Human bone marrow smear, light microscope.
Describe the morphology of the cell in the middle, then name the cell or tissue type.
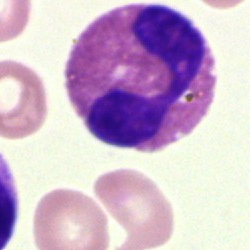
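Chromatin first: dark purple and condensed. Cytoplasm next: abundant and pinkish-lilac, with fine granules giving all of it a grainy texture. One further point: a small dark brown speck lies in the cytoplasm just to the right of the nucleus. The cell is an eosinophil.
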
